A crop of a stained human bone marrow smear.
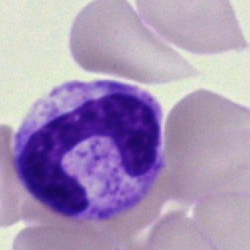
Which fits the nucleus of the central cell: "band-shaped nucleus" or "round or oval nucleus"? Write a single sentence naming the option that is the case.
The nucleus is a bent band and not a compact round or oval mass, and has no lobes.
